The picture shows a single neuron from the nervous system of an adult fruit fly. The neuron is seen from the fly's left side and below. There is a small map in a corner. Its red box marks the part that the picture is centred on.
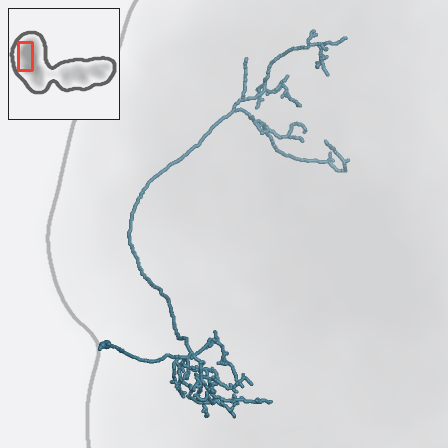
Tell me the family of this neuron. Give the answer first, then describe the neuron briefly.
The family is hemilineage FLAa2. Its broad class is central-brain intrinsic neuron. In this view it is taller than it is wide.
